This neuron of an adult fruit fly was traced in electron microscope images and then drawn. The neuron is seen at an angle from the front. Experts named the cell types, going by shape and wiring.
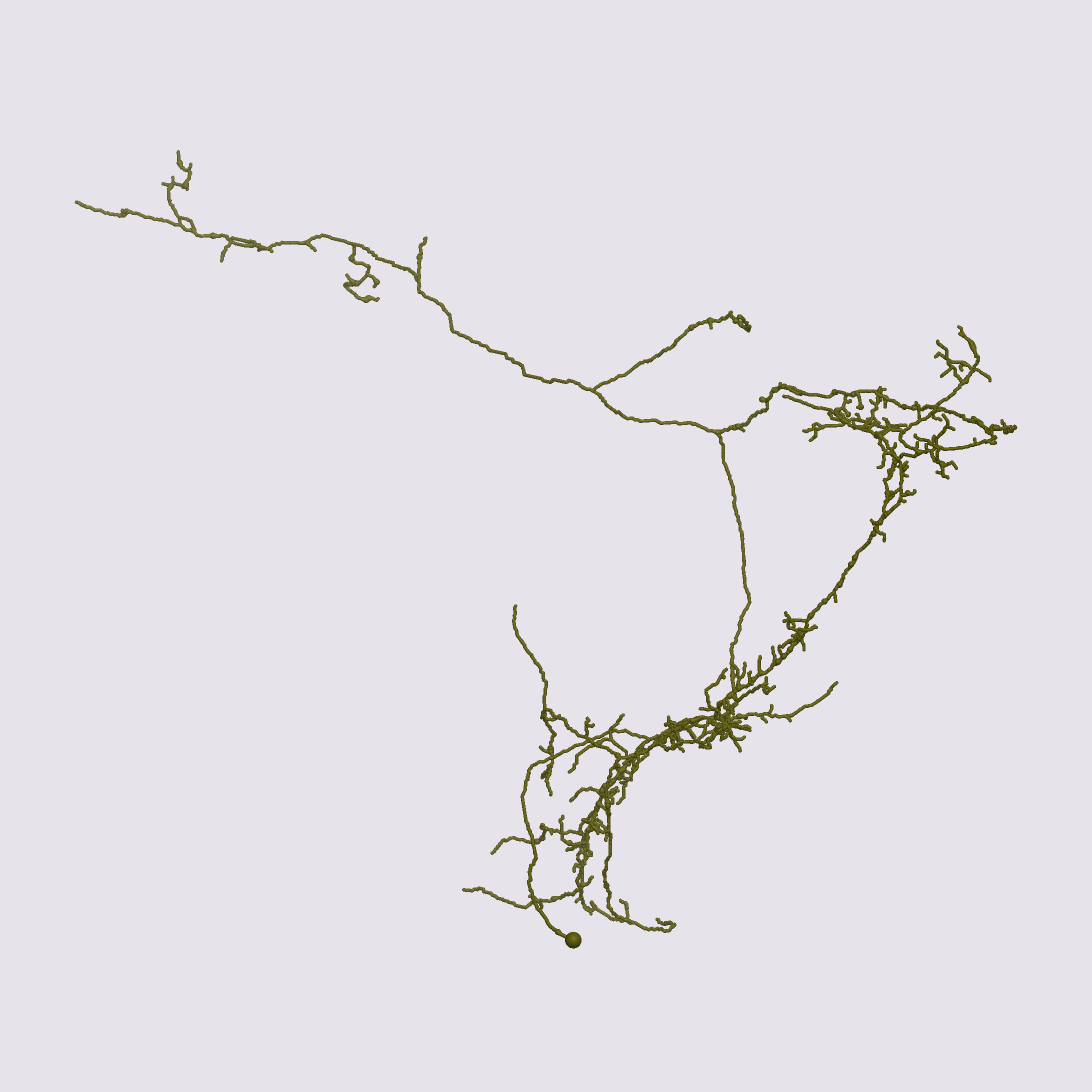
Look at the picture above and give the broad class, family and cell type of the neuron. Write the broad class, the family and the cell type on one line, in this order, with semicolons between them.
central-brain intrinsic neuron; hemilineage LALv1_ventral; SAD045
